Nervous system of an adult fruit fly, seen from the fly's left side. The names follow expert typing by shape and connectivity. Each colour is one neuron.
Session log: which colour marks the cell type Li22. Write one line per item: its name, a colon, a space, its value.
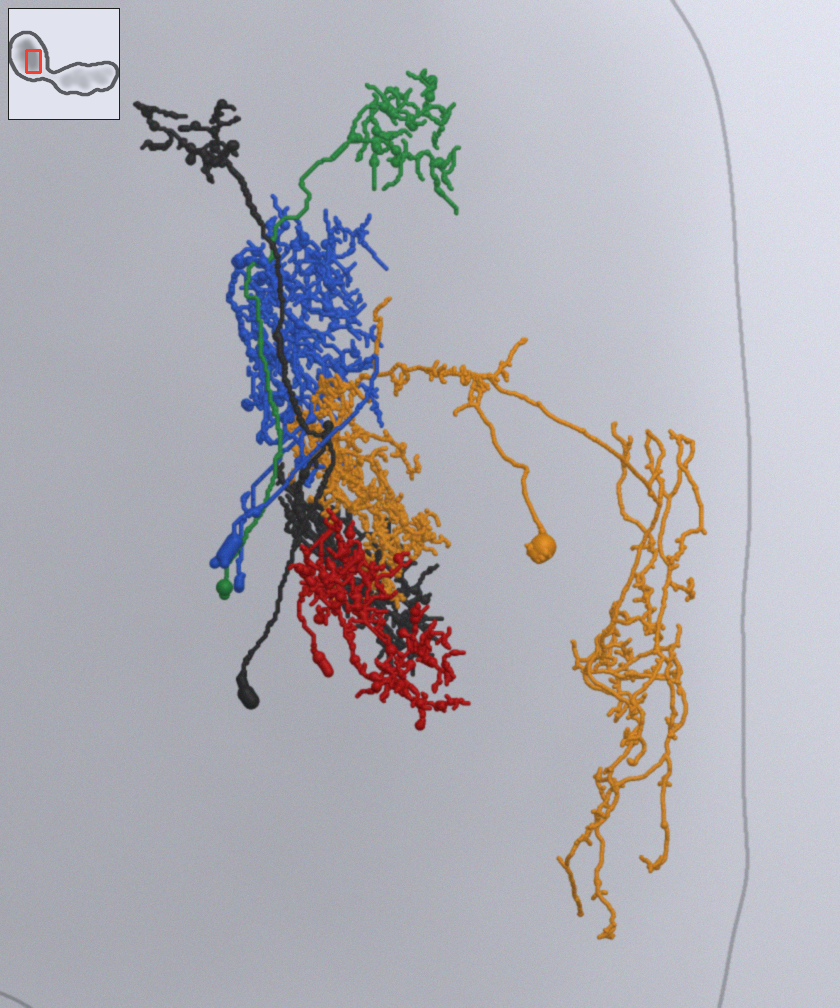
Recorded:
colour: green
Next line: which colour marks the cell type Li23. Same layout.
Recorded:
colour: blue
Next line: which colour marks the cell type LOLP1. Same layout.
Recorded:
colour: orange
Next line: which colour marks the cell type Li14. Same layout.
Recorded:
colour: red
